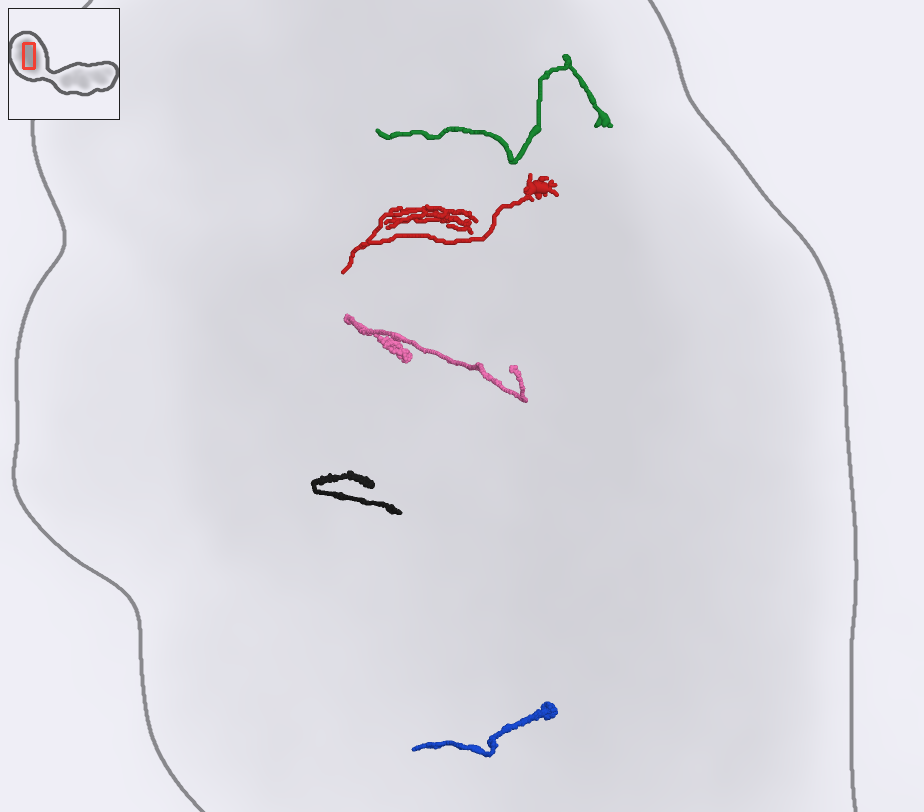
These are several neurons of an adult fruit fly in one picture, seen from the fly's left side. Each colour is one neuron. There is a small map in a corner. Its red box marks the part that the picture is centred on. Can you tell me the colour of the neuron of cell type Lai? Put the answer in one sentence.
The colour is red.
